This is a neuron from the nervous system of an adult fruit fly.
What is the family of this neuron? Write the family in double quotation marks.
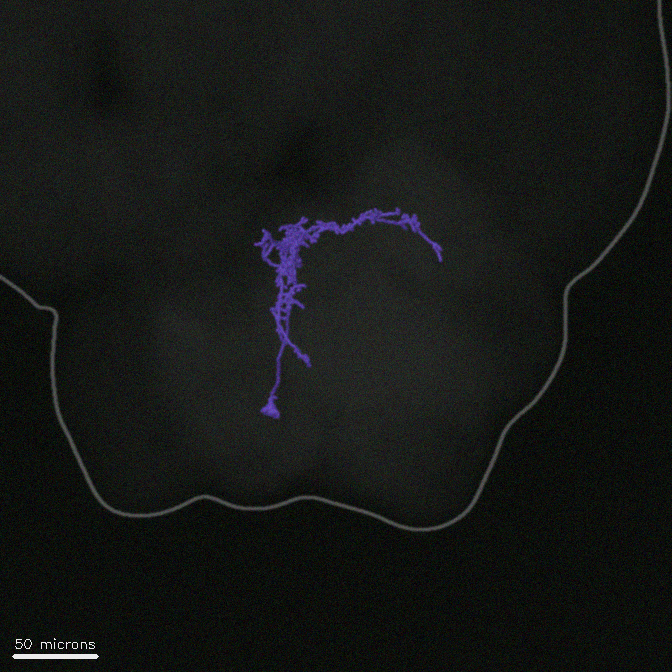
"hemilineage 16B"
